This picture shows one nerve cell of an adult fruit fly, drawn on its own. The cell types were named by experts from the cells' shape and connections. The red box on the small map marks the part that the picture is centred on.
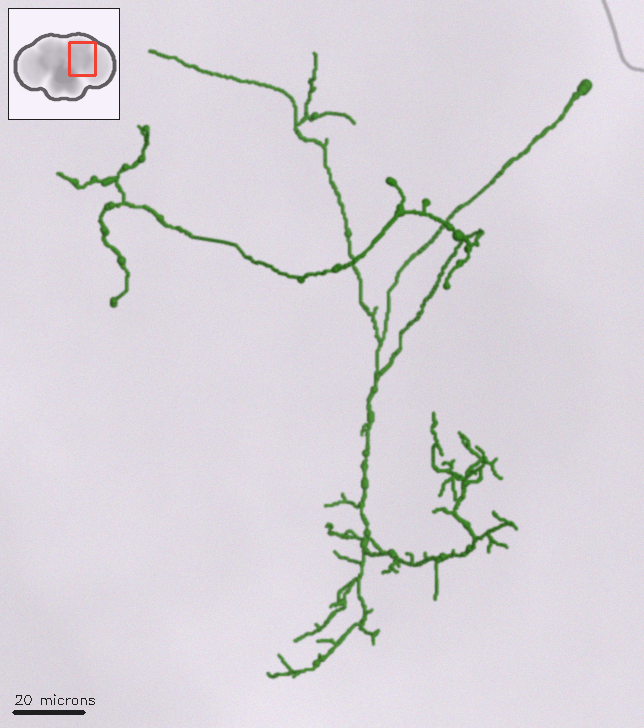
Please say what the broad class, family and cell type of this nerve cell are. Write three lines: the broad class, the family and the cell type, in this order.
central-brain intrinsic neuron
hemilineage VPNp&v1_posterior
CL253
